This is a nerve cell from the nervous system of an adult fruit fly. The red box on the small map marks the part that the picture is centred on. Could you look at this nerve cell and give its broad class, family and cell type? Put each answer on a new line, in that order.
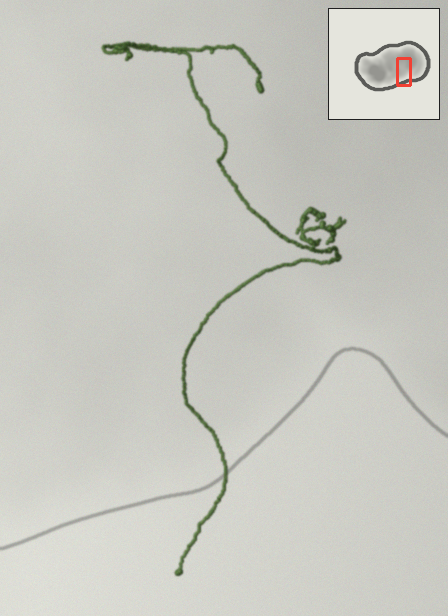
sensory neuron entering the brain
class olfactory
ORN_VA4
